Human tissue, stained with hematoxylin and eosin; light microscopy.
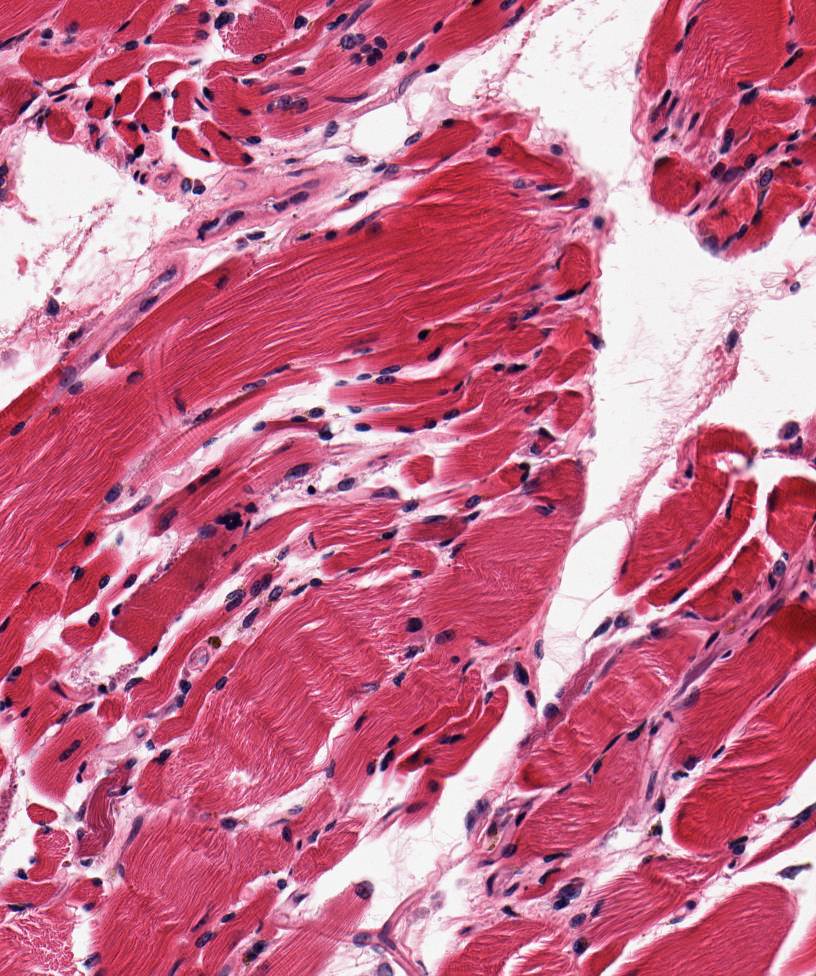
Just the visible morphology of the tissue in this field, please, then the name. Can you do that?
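Striated muscle fibres, in bundles separated by narrow connective tissue strands and empty clefts, make up almost the whole field. Centrally, longitudinally cut fibres run from lower left to upper right. Small dark oval nuclei lie mostly peripherally. Cytoplasm: deep uniform red-pink. This is skeletal muscle.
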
